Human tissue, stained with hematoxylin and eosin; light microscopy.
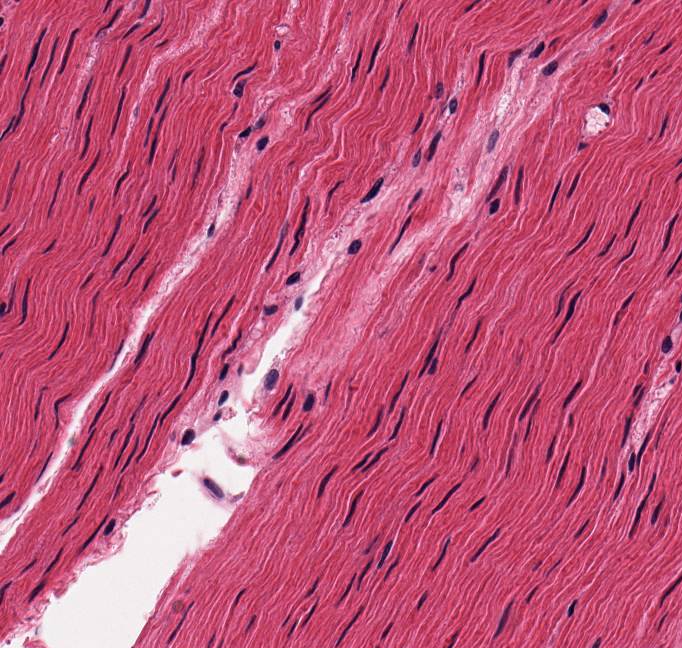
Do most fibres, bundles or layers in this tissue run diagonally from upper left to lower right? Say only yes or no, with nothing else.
No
